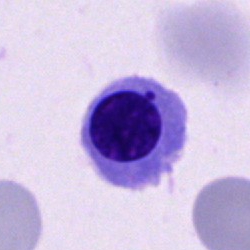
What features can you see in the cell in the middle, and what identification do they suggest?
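Position: the nucleus sits off-centre toward the upper left, leaving the widest rim of cytoplasm on the right and lower side. Chromatin: dark purple, coarsely clumped, small paler patches between clumps. Dot: small, dark and round, at the upper right edge of the nucleus. Outline: irregular, ragged small projections at lower right. Cell type: erythroblast.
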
